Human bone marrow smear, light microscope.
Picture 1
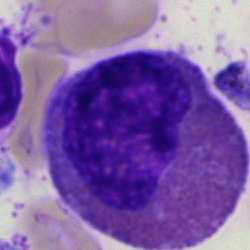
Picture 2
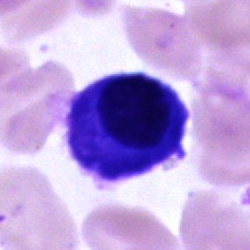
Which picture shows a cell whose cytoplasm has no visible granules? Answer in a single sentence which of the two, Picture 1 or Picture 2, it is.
In picture 2, no granules can be seen in the cytoplasm of the cell.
